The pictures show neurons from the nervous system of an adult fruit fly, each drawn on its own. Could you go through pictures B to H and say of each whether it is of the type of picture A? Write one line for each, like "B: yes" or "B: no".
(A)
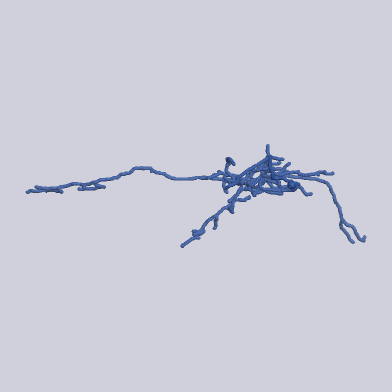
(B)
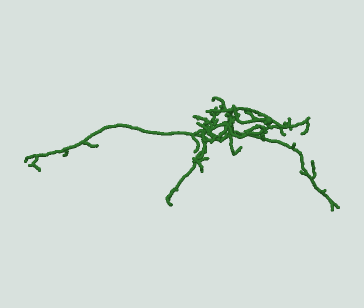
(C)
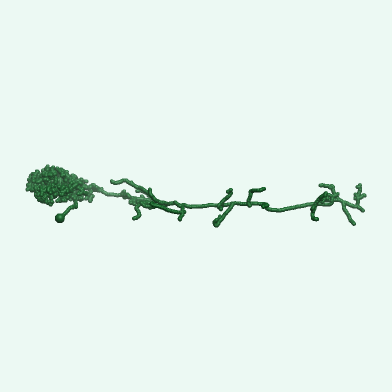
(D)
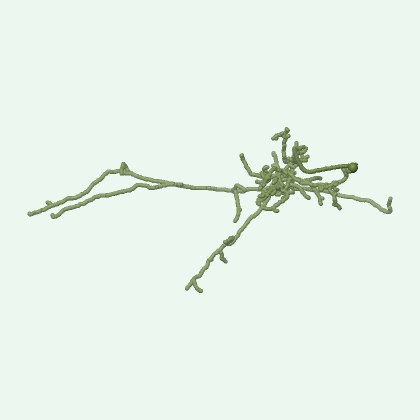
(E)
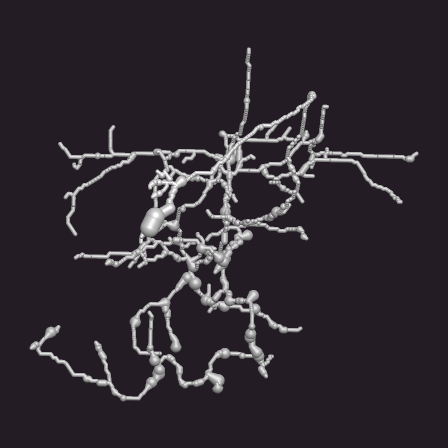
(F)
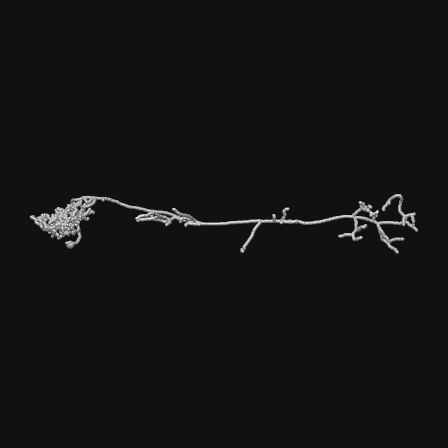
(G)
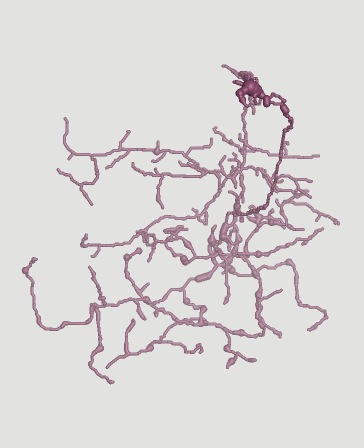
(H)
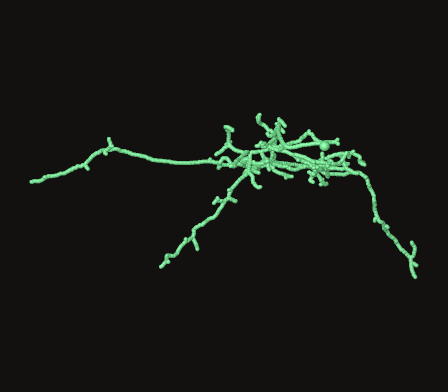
B: yes
C: no
D: yes
E: no
F: no
G: no
H: yes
